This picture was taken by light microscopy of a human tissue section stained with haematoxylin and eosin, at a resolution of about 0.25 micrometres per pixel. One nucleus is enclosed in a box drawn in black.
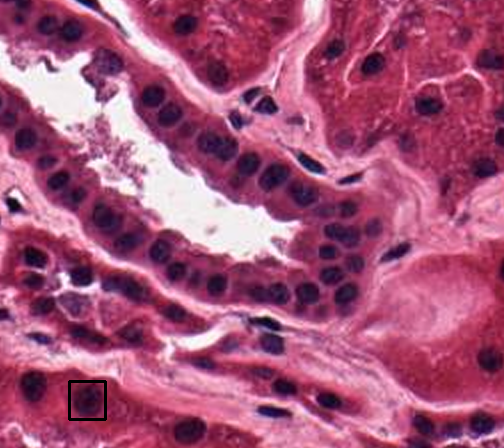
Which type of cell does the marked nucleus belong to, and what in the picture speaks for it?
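The marked nucleus belongs to a proximal tubule cell. The nucleus is round and dark purple, about the same size as the similar nucleus just to its left. The nucleus sits toward the upper side of the cell, close to the paler band that runs above it. The cell lies in a row of similar cells along a thin band of paler pink fibres that contains flattened, dark nuclei.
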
